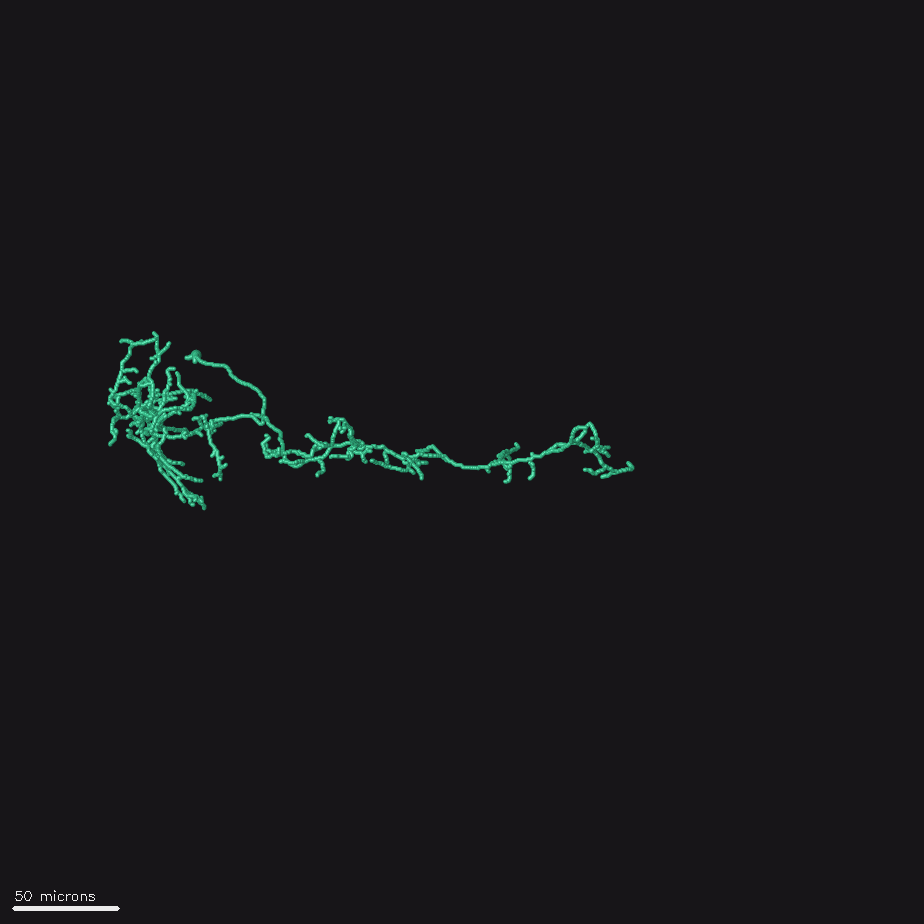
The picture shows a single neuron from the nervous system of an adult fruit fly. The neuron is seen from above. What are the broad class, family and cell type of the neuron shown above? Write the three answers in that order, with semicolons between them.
central-brain intrinsic neuron; hemilineage LALa1_anterior; AVLP096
